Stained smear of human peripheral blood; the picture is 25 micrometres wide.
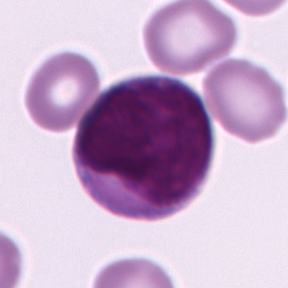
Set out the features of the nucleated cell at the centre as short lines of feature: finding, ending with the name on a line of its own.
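Shape: round, with a smooth outline
Nucleus: about 11 micrometres across
Cytoplasm: scant, just a crescent at the lower left
Colour: pale bluish-lilac, much lighter than the nucleus
Vacuoles: none in the cytoplasm
Name: myeloblast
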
